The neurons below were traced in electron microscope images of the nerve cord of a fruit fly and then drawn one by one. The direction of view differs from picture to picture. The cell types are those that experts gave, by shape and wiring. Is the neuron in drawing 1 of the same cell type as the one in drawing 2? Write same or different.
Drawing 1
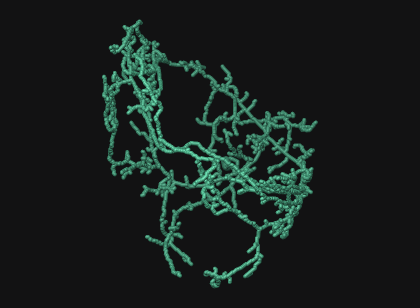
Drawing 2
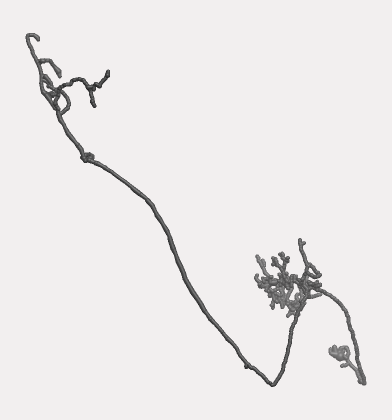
different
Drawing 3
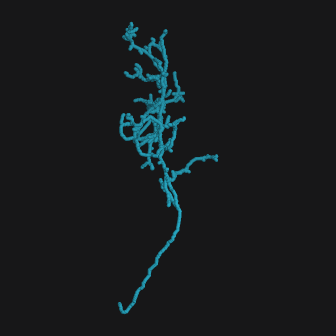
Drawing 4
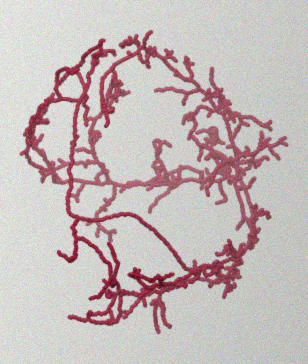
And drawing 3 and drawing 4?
different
